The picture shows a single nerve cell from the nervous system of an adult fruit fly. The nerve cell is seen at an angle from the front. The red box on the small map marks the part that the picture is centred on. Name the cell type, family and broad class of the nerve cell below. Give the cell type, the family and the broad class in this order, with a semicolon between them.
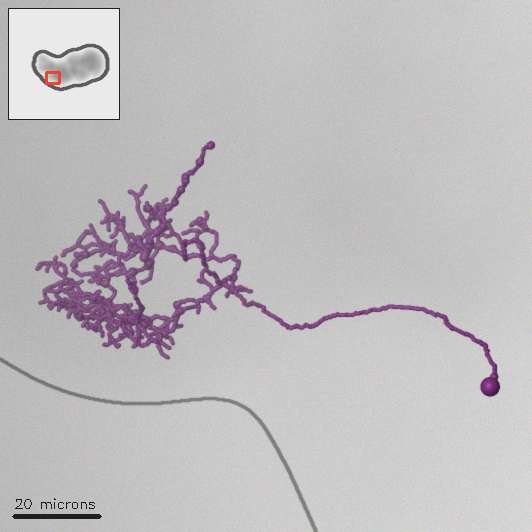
IN14A078; hemilineage 14A; nerve-cord intrinsic neuron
